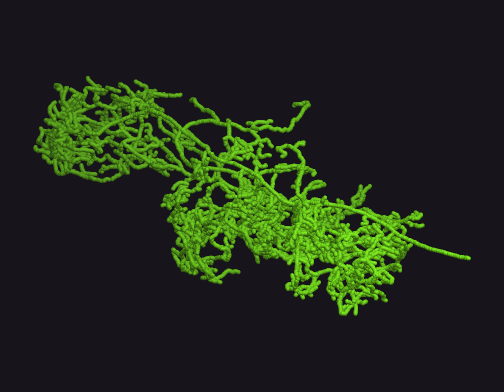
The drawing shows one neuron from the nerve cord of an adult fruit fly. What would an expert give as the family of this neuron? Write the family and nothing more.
DNd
